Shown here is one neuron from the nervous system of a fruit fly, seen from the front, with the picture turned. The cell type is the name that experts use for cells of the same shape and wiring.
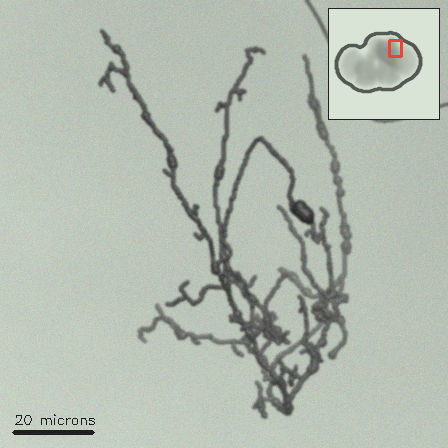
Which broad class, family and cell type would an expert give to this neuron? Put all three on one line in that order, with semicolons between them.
nerve-cord intrinsic neuron; hemilineage 08A; IN08A026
